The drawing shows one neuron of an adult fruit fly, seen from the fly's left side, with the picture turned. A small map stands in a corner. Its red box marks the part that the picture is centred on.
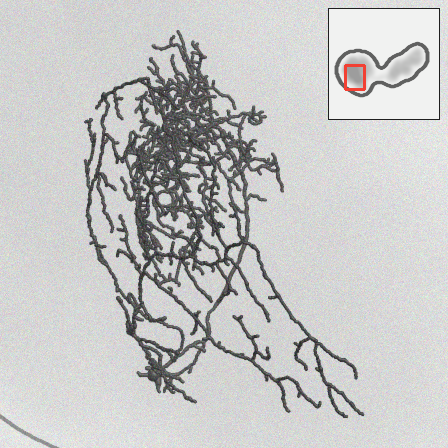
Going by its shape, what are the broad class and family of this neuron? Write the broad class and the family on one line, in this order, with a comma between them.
visual centrifugal neuron, MeVC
